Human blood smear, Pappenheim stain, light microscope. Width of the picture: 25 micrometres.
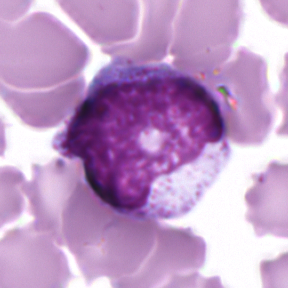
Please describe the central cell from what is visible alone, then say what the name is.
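Most of the central cell is occupied by the nucleus, with the widest rim of cytoplasm at the lower right. Where the nucleus faces that cytoplasm, its border is concave and indented. A single round pale area lies near the nuclear centre. The cytoplasm is very pale, almost colourless. The cell is a metamyelocyte.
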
